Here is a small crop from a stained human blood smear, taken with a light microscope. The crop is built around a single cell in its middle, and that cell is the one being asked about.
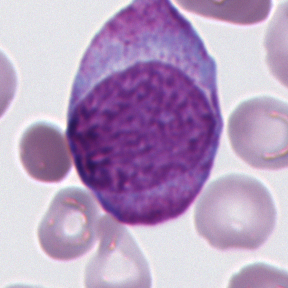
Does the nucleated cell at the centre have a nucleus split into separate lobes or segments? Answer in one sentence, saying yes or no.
No, in this cell the nucleus is one undivided round, oval or kidney-shaped compact mass.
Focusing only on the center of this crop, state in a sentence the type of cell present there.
As for the cell in the middle, it is an atypical promyelocyte.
